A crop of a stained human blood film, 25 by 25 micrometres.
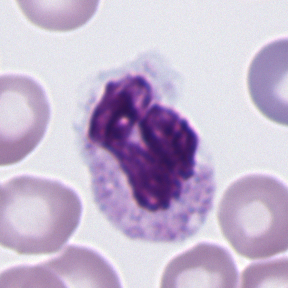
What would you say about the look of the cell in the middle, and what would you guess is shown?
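Looking first at the nucleus: it is irregular and folded, with deep clefts dividing it into lobe-like parts, and it measures about 12 by 9 micrometres. Around it, the cytoplasm is pale lilac-grey and holds many fine purplish granules. Its rim is widest below the nucleus. So this is a segmented neutrophil.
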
